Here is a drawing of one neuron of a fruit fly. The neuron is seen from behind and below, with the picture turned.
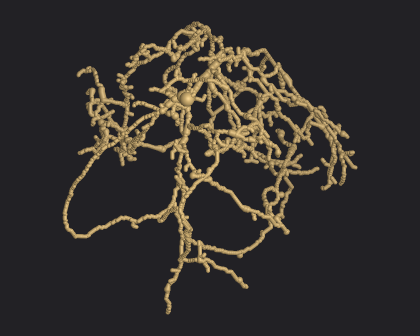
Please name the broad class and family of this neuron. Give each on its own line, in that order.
nerve-cord intrinsic neuron
hemilineage 04B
